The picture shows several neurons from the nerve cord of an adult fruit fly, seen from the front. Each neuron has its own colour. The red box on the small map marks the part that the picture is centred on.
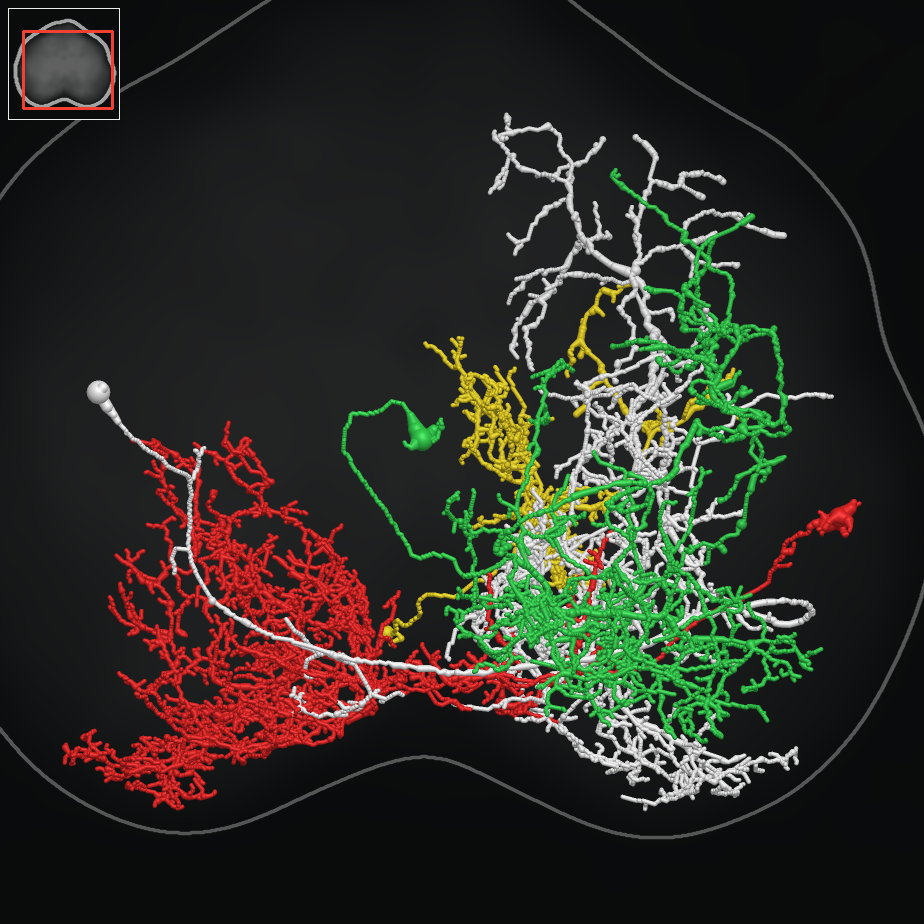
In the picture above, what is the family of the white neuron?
hemilineage 01A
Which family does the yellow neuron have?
hemilineage 13B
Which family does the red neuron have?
hemilineage 09B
